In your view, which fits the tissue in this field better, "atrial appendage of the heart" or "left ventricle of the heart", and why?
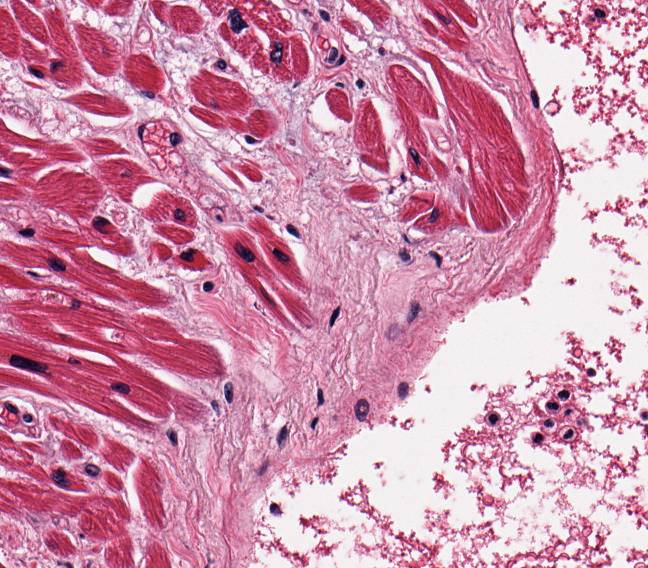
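Atrial appendage of the heart, I'd say, rather than left ventricle of the heart. What weighs most is the band of pale pink fibrous connective tissue, with scattered spindle-shaped nuclei, lying between the muscle and the lumen.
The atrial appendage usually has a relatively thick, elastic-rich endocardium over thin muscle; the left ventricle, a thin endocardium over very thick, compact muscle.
Beyond that, muscle fills the left and upper field, and the lumen on the right holds scattered red blood cells.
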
